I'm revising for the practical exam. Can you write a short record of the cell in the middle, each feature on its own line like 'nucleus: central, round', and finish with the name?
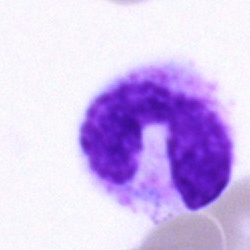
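Shape: nucleus curved into a horseshoe opening toward the bottom
Limbs: right reaching further down than left
Cytoplasm: very pale, almost colourless, faint pinkish-lilac tint
Granules: fine, lilac, scattered; most visible below and inside the nuclear curve
Cell: band neutrophil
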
